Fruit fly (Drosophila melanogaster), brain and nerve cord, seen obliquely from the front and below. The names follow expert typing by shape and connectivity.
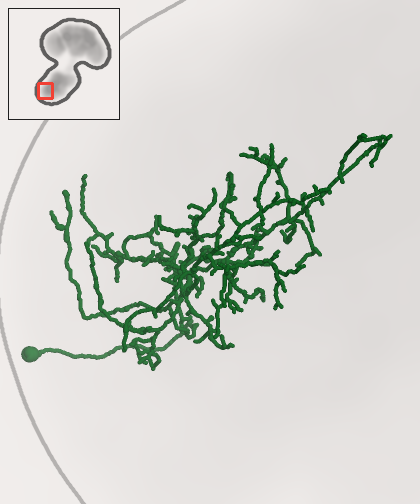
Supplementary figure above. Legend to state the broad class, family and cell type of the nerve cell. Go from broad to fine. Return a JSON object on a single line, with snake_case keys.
{"broad_class": "nerve-cord intrinsic neuron", "family": "hemilineage 20A.22A", "cell_type": "IN20A.22A044"}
